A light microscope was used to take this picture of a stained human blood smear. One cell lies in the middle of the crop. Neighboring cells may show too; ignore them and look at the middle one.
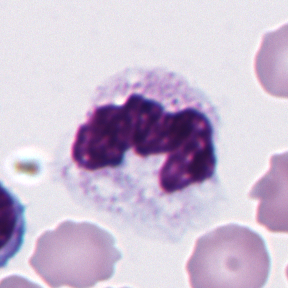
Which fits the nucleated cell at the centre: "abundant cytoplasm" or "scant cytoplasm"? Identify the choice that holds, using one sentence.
The nucleus is surrounded by broad cytoplasm.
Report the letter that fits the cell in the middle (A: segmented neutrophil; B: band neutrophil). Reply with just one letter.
A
